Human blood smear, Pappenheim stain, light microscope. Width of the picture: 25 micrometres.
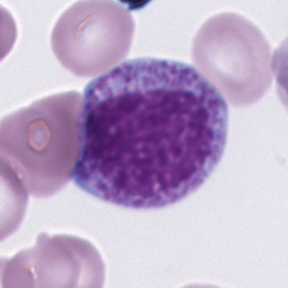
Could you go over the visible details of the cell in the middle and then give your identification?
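The nucleus occupies most of the cell, leaving a narrow rim of cytoplasm that is widest along the top. Chromatin is finely granular, without coarse dark clumps. Many fine purple granules fill the cytoplasm. The cell is a myelocyte.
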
